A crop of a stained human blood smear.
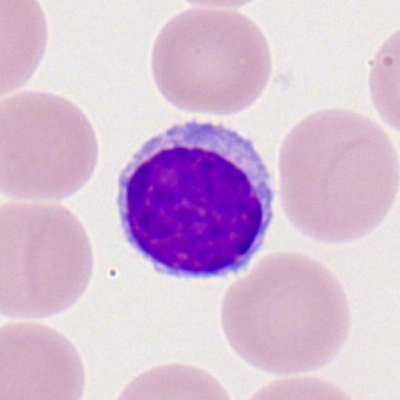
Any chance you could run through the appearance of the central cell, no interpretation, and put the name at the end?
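The nucleus here fills most of the cell. What cytoplasm there is stains pale blue, and its rim is widest at the top of the cell. Now follow the cell edge all the way round: it is finely ruffled, with tiny projections. This cell is a lymphocyte.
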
